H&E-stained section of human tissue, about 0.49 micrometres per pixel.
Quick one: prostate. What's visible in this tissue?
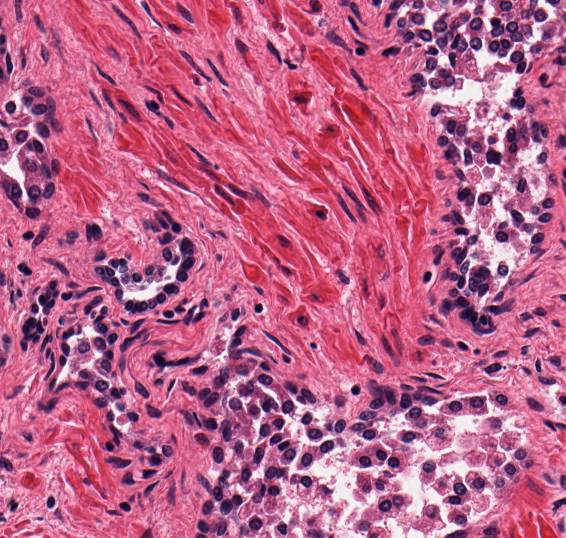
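Look at the bright pink fibre band crossing the centre diagonally, from upper left to lower right. Its nuclei are spindle-shaped, lying parallel to the fibres. Rounded cells at the upper right, lower centre and left edge lie loosely in sheets and small clusters, not cohesive glands.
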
